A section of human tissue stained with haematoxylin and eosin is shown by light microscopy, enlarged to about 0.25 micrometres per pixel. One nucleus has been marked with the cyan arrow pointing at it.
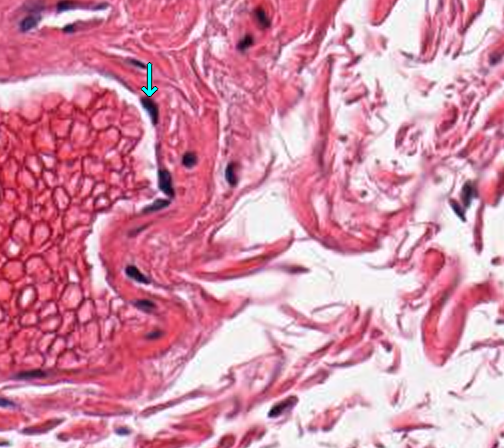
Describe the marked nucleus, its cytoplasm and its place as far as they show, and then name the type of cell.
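The nucleus is elongated and flattened, and it is darkly and evenly stained. The nucleus lies right at the edge of a vessel lumen that is filled with closely packed, pink, rounded profiles, and its long axis follows the curve of that edge. Very little cytoplasm can be seen around the nucleus. It cannot be told apart from the thin pink wall it lies in. This is an endothelial cell.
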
